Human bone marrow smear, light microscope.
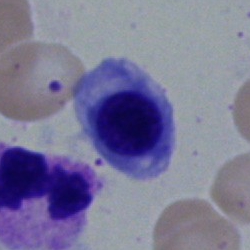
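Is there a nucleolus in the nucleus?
I can't see one.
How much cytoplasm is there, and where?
A moderate rim of blue cytoplasm surrounds the nucleus on all sides, with no visible granules.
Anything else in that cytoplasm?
Yes, a small pale spot just below the nucleus.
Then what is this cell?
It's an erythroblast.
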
